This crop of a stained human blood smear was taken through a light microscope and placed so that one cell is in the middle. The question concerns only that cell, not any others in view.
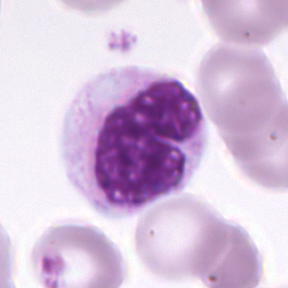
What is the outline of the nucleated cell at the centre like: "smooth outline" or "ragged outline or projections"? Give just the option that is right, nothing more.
Smooth outline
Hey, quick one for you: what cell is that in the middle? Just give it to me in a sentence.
The cell nearest the centre of this crop is a band neutrophil.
